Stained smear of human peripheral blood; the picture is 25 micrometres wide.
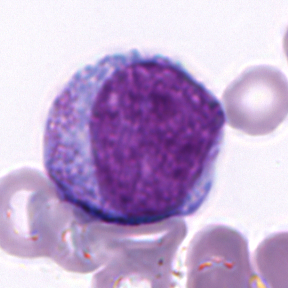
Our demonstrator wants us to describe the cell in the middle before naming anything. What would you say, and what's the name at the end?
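The nucleus lies toward the right side of the cell and occupies more than half of it. Its chromatin is fine and evenly spread, with no coarse clumps. Fine purple granules are present in the cytoplasm. The cell is a promyelocyte.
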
